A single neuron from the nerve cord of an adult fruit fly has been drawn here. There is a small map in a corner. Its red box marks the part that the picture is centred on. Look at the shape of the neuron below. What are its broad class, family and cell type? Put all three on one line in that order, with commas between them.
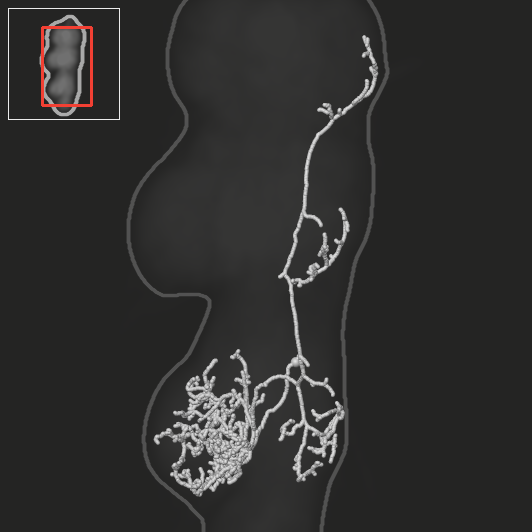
nerve-cord intrinsic neuron, hemilineage 19B, IN19B030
